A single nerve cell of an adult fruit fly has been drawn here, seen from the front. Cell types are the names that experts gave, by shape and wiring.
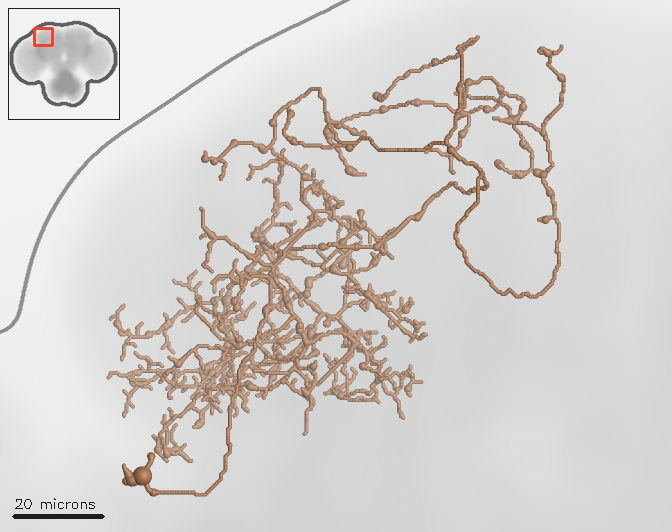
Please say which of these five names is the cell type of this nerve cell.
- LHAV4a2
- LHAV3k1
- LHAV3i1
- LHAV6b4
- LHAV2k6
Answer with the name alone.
LHAV6b4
